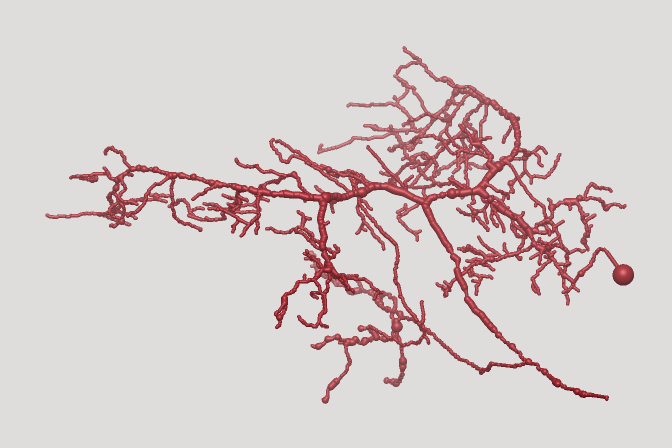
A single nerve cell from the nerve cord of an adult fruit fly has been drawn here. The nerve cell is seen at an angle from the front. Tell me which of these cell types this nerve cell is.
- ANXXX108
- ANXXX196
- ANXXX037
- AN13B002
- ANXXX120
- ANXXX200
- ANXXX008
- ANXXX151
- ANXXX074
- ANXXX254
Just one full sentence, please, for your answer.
Under cell type classification, the nerve cell is ANXXX108.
